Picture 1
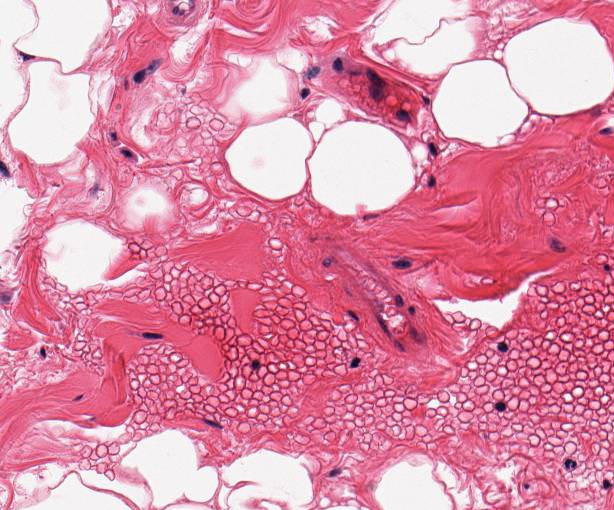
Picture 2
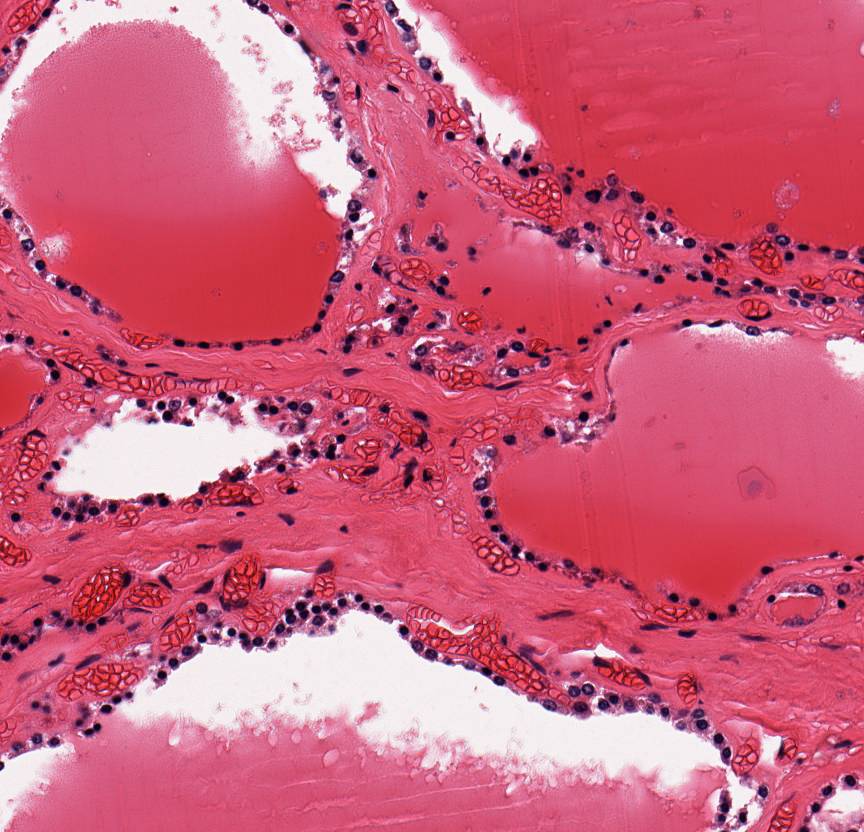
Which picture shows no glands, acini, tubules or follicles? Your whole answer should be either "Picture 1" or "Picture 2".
Picture 1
